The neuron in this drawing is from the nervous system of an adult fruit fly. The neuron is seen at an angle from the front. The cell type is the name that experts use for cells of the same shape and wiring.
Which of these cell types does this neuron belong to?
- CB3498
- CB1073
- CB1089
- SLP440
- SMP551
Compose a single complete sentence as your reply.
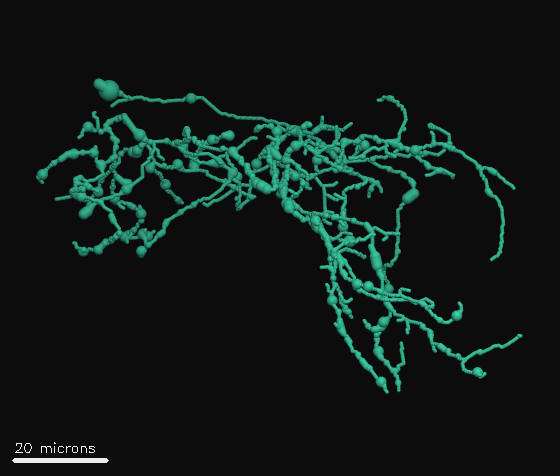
By type, the neuron is CB3498.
